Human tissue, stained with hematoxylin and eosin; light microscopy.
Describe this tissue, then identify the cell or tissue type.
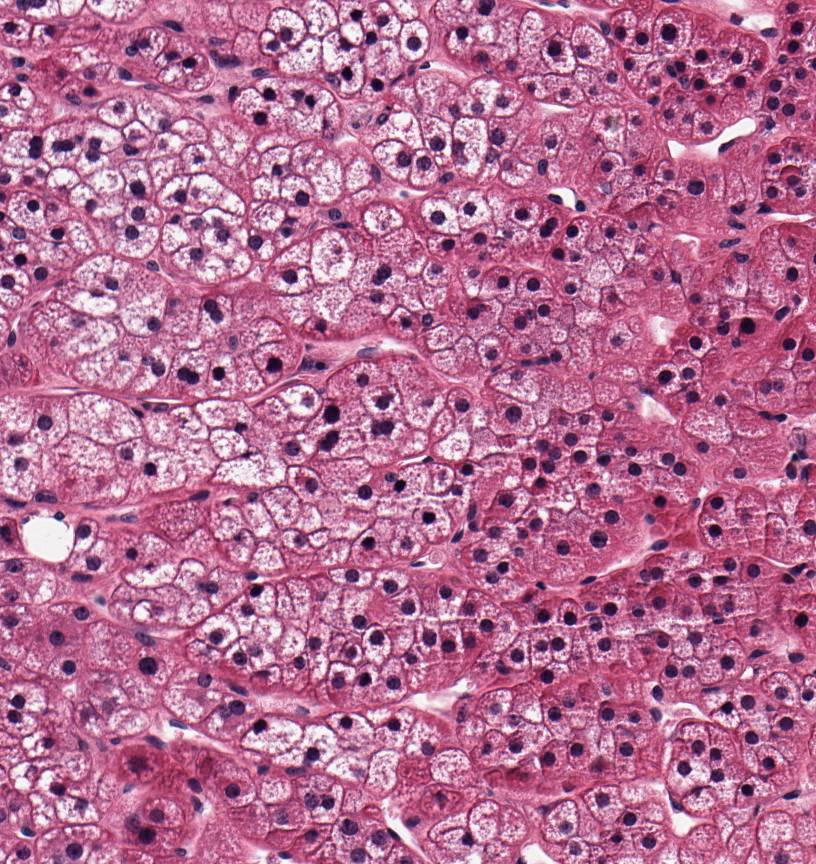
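Polygonal cells are packed in cords and nests, divided by thin septa throughout the field. Toward the right, their cytoplasm is more compact, pink and granular, with fewer vacuoles. The delicate septa hold flattened, elongated nuclei lining slit-like, thin-walled channels. The cells form no glandular lumens, follicles or tubules. The tissue is adrenal gland.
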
